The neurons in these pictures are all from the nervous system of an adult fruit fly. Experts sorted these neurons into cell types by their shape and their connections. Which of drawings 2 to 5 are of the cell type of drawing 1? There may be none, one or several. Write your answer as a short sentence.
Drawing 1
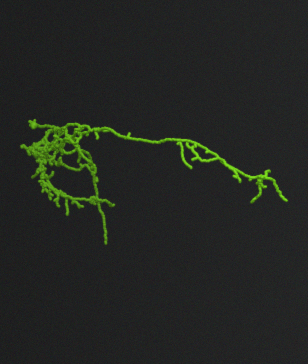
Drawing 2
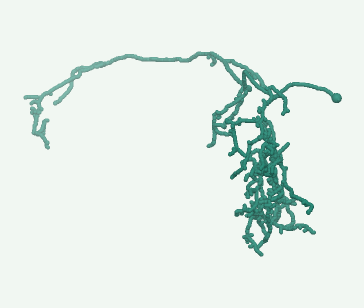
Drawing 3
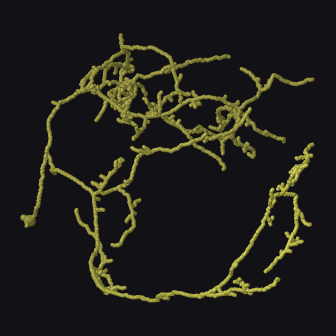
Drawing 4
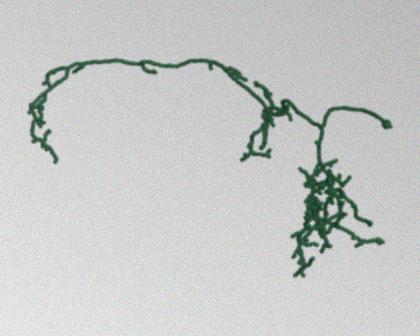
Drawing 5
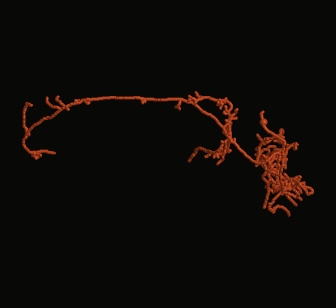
None of them is of the same cell type.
